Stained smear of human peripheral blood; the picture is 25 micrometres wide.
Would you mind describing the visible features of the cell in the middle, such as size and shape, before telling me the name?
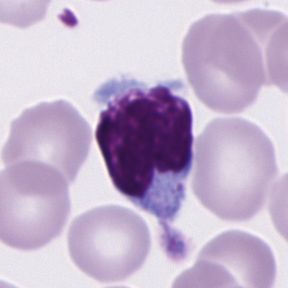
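Start with the nucleus, where the chromatin is dark purple and coarsely clumped. Now look at the cytoplasm, which is pale blue. Follow it to the bottom of the cell, and you will see a thin tail of cytoplasm trailing downward. Along the top edge there are also faint pale blue wisps. As for size, the cell is about 13 by 9 micrometres and the nucleus about 10 by 9 micrometres, and the nucleus fills about 70% of the cell's area. This is a typical lymphocyte.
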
